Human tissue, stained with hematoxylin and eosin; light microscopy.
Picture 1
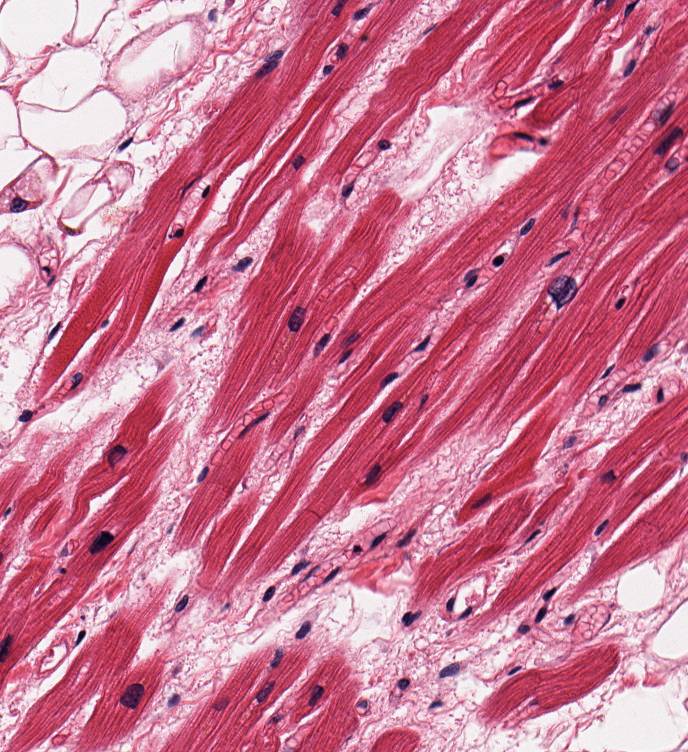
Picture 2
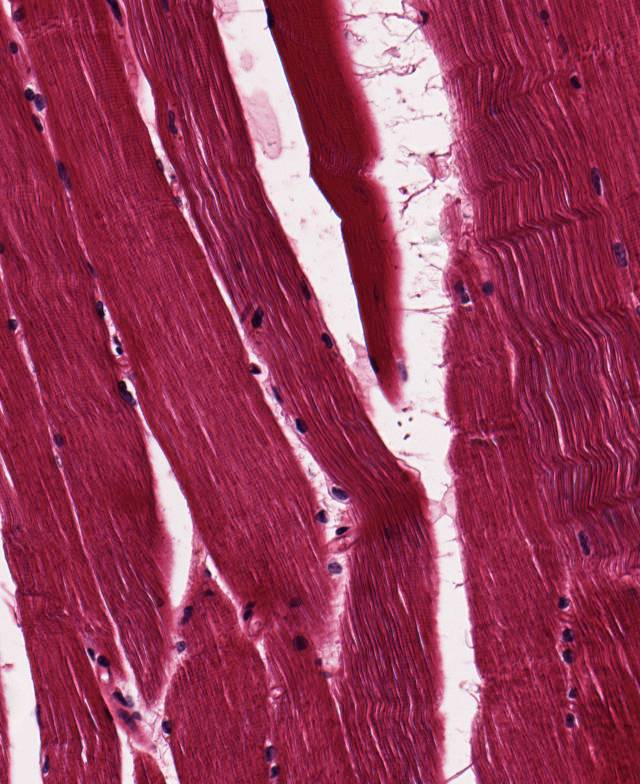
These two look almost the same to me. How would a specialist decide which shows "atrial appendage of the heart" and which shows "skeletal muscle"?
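Let me start with which is which: picture 1 is the atrial appendage of the heart, and picture 2 is skeletal muscle. Looking at the nuclei first: in picture 1 they sit centrally in the fibres, while in picture 2 the dark, elongated ones lie at the edges.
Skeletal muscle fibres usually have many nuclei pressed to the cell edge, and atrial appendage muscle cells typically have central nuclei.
Next, the shape: the fibres in picture 1 branch and merge with their neighbours.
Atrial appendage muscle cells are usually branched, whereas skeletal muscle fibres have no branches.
Both show fine lines running along the fibres, and both sets run diagonally.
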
